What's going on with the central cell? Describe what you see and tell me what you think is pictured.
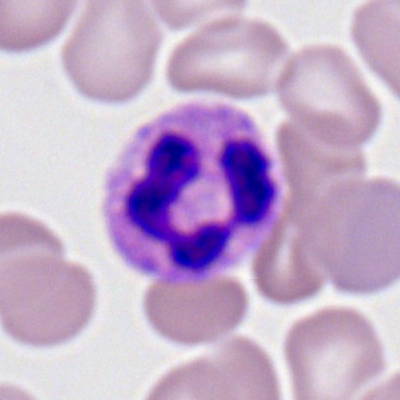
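First, the outline is round and smooth. Next, at least three nuclear lobes are visible, and no nucleoli show in them. Then the cytoplasm: fine and granular in texture, lacking large coloured granules. This is a segmented neutrophil.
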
